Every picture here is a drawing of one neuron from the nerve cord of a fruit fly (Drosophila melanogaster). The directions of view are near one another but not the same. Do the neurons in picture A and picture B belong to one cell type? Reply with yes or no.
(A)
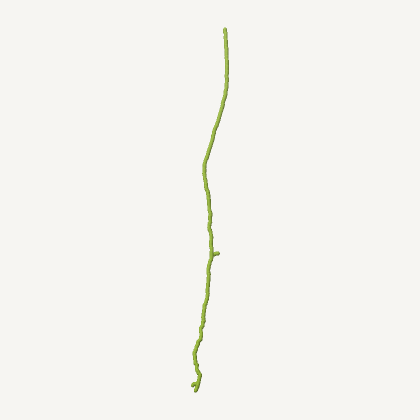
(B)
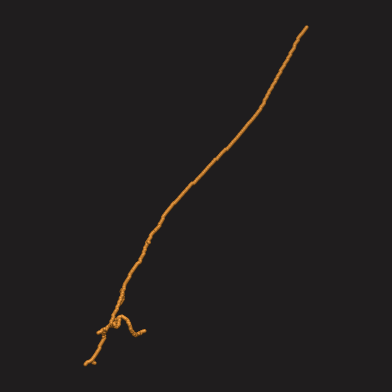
yes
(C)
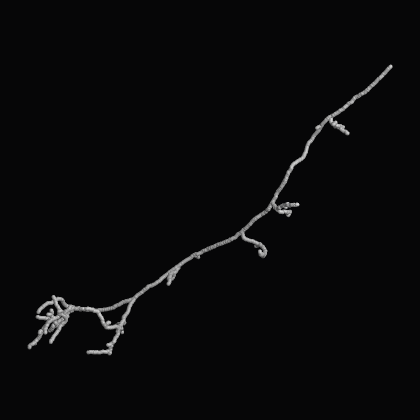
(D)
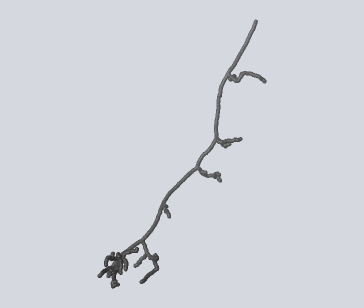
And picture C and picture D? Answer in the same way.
yes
